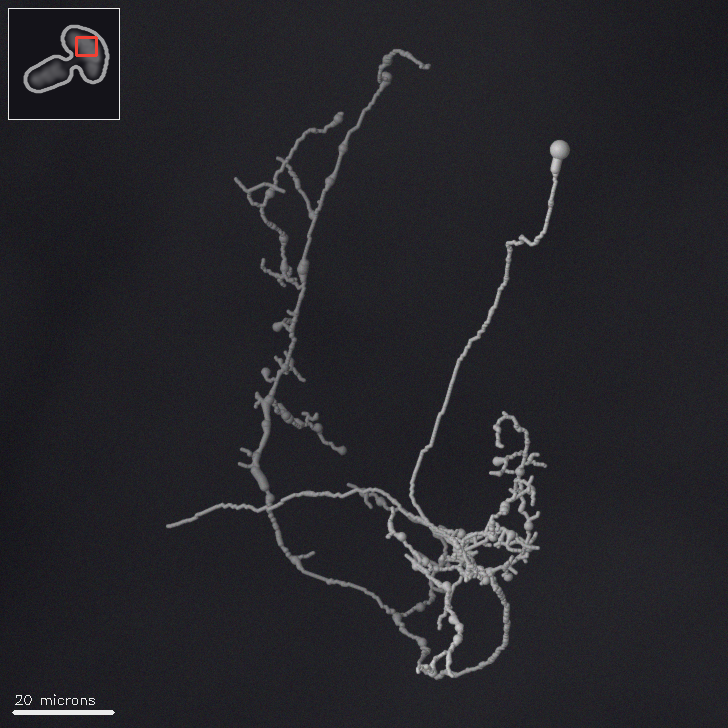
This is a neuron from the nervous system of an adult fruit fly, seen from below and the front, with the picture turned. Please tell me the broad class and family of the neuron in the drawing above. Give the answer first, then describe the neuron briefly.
This is a central-brain intrinsic neuron. The family is hemilineage VESa2. It lies in the brain. Its cell body lies at the upper right of the picture. From top to bottom in the picture it spans about 130 microns.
